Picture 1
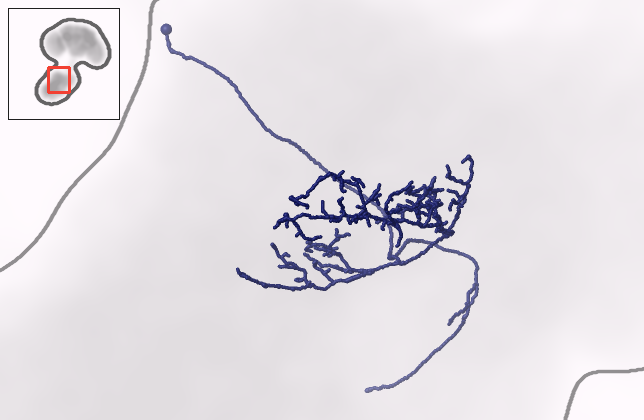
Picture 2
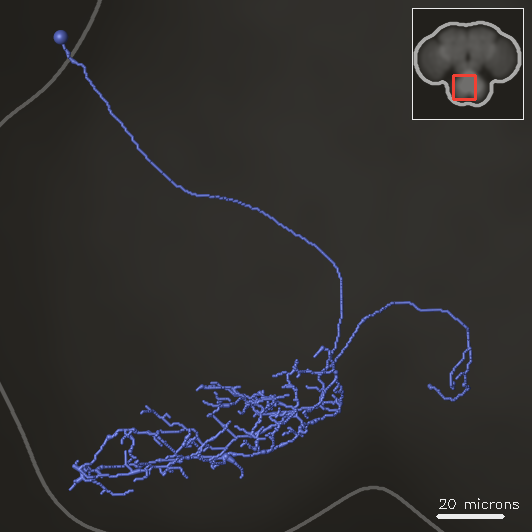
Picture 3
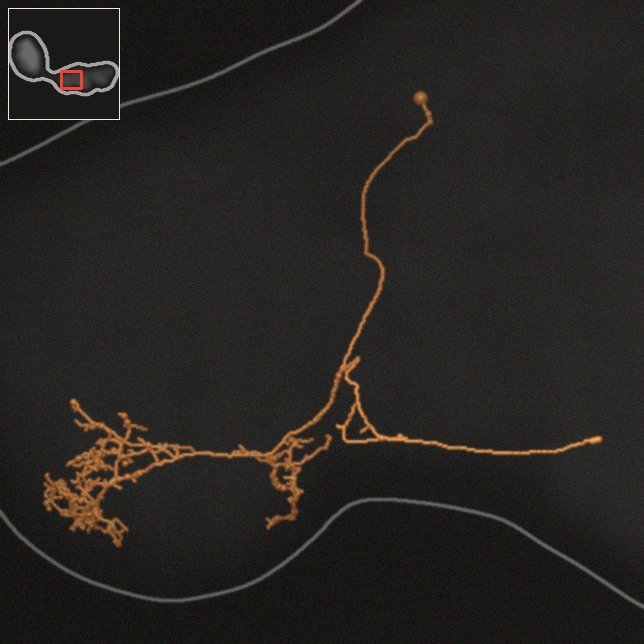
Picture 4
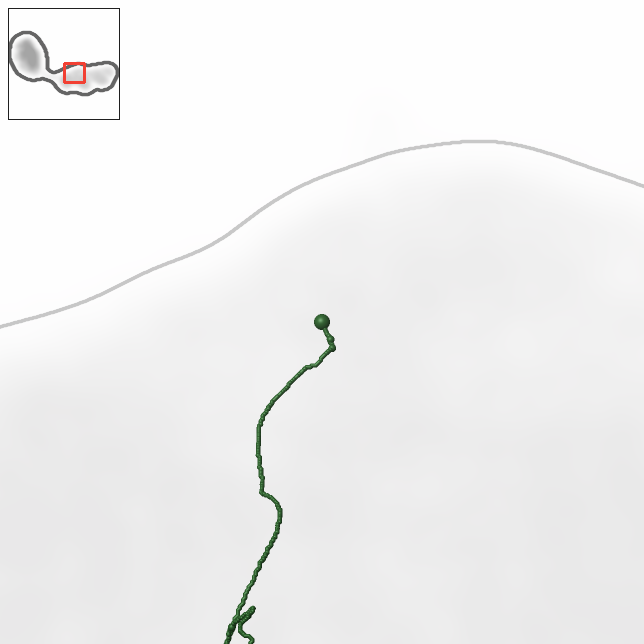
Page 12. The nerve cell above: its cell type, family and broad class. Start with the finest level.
IN23B049; hemilineage 23B; nerve-cord intrinsic neuron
